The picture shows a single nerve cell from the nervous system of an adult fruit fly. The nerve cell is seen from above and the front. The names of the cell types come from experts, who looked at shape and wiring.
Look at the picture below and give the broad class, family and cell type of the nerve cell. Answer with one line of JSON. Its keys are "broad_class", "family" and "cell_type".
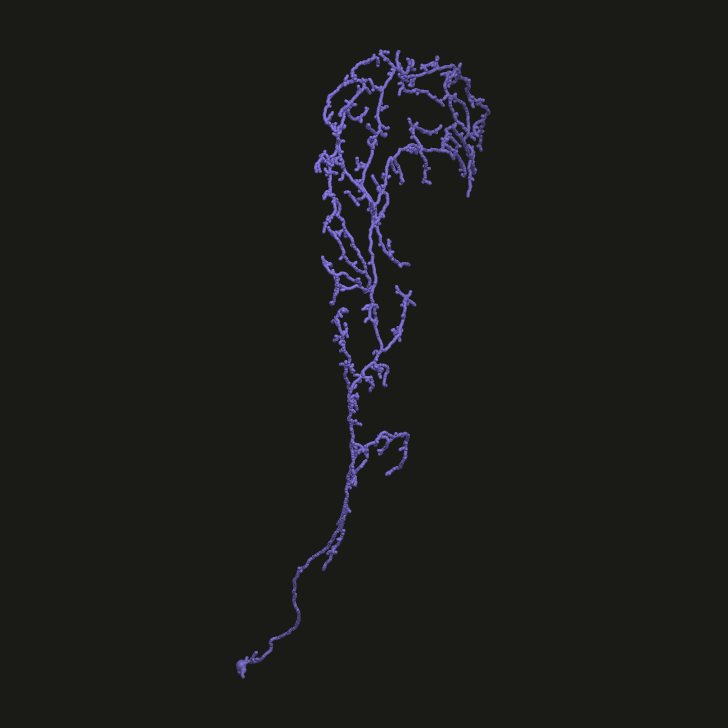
{"broad_class": "optic-lobe intrinsic neuron", "family": "Cm", "cell_type": "Cm-DRA"}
